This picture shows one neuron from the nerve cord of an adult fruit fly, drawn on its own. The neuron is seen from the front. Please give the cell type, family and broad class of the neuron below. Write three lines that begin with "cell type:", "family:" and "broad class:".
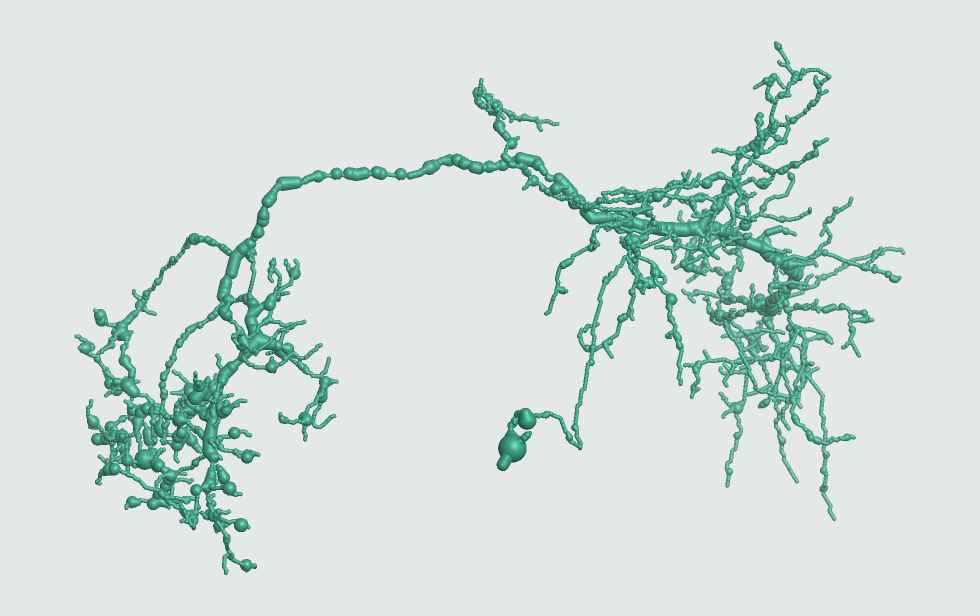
cell type: IN07B029
family: hemilineage 07B
broad class: nerve-cord intrinsic neuron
